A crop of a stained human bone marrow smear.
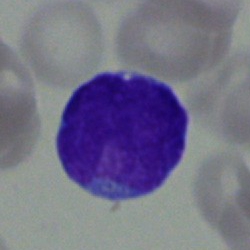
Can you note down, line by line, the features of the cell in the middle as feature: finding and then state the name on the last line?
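Outline: round.
Nucleus: fills almost the whole cell.
Cytoplasm: thin pale blue crescent, visible only at the bottom edge.
Granules: none seen in the cytoplasm.
Name: blast.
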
